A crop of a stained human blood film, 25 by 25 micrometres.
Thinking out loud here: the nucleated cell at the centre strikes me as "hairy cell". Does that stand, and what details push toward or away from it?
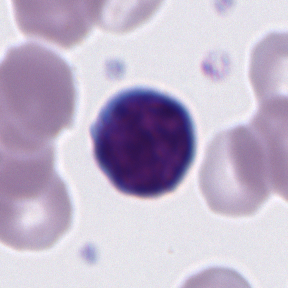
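Size first: about 10 micrometres across, with a round nucleus about 9 micrometres across.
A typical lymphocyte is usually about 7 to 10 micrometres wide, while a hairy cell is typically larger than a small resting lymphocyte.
Size sides with typical lymphocyte. The cytoplasm is only a very thin bluish rim around the nucleus, which counts against hairy cell.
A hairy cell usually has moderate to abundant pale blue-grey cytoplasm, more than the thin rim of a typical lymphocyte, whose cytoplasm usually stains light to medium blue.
Outline smooth and round; chromatin dense, dark purple and coarsely clumped; no nucleoli, granules or vacuoles. Hairy cell is rejected; this is a typical lymphocyte.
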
